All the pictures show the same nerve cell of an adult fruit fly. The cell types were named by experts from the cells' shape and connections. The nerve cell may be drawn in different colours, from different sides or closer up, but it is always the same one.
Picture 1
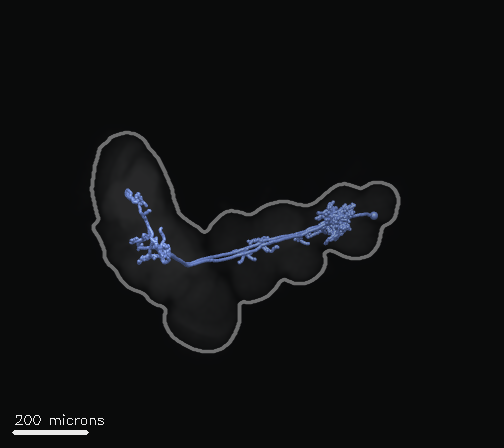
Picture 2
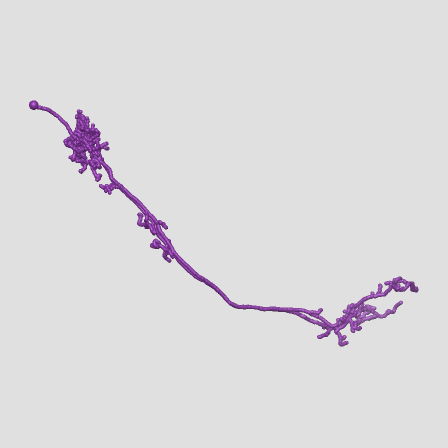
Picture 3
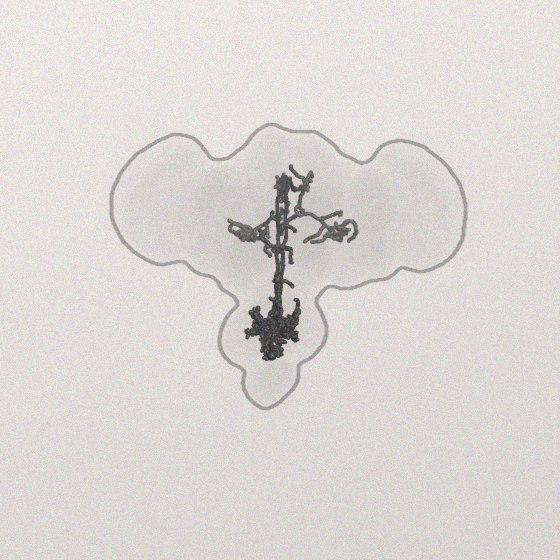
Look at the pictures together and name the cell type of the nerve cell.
AN00A006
